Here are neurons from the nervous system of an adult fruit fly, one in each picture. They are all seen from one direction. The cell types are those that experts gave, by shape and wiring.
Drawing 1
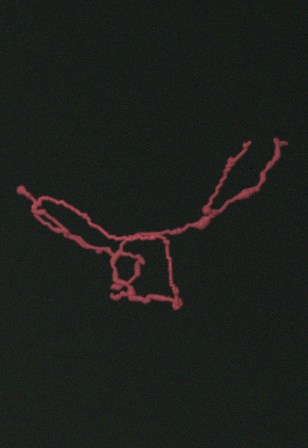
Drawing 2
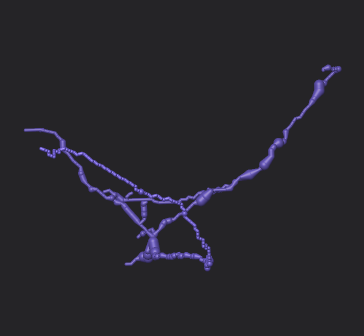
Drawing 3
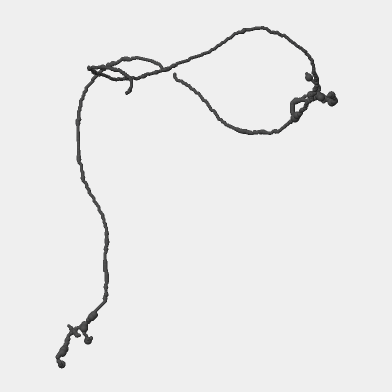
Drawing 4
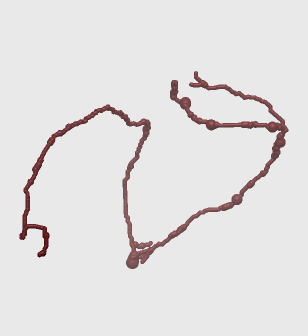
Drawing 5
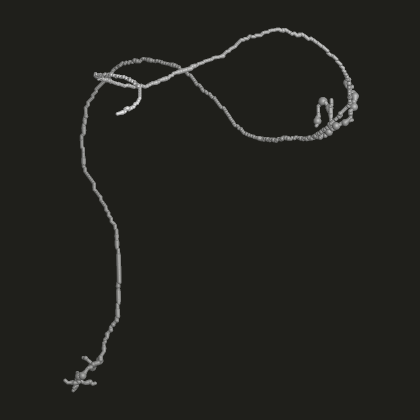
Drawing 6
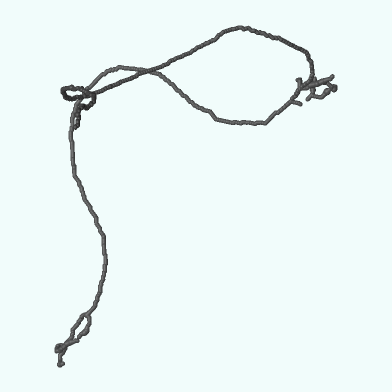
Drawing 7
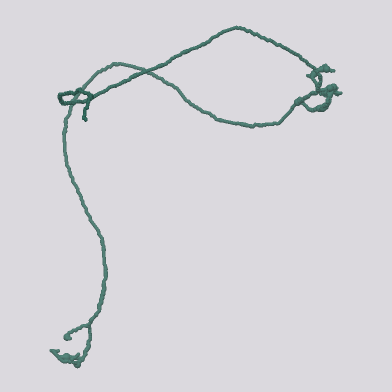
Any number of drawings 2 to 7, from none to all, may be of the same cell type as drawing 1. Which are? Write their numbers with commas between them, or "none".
2, 4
